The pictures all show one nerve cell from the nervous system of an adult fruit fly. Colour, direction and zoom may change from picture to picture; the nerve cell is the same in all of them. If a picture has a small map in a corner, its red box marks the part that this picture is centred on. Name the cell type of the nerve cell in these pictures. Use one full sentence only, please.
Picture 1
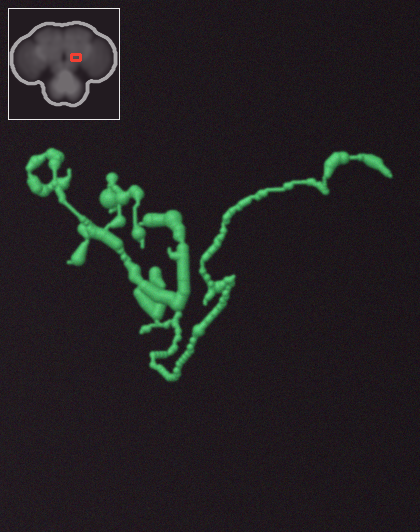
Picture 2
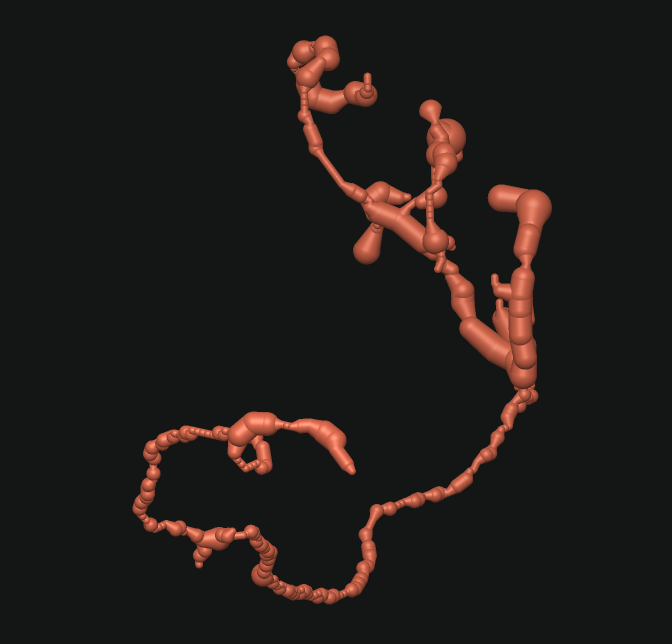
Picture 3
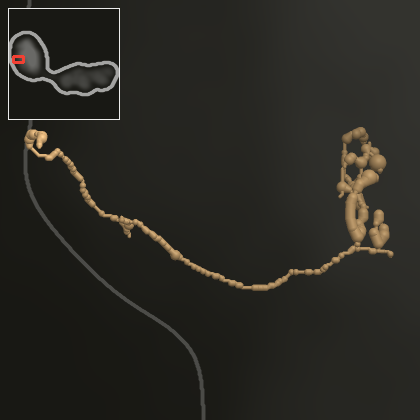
It is as TRN_VP3b that this nerve cell is typed.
